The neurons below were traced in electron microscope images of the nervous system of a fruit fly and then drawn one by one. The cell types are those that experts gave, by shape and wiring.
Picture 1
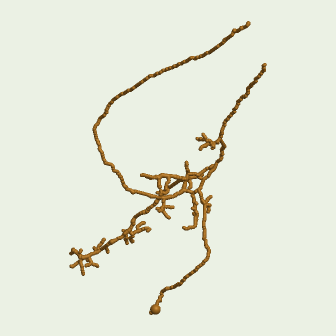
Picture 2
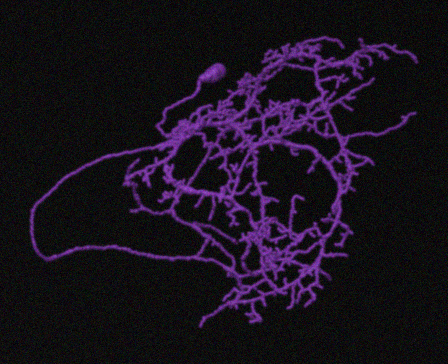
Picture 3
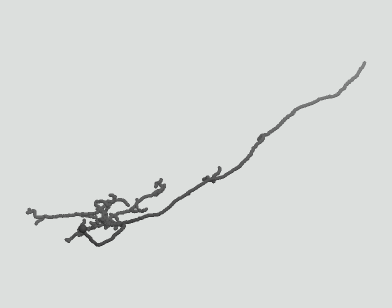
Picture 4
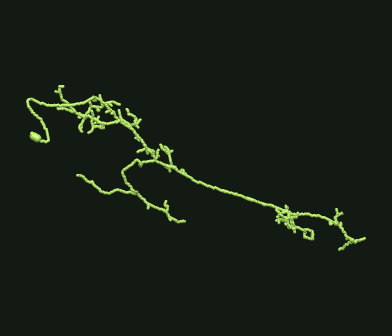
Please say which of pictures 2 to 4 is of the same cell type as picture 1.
Picture 4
